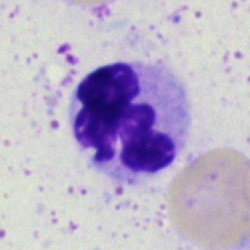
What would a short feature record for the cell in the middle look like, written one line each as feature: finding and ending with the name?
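Outline: round and smooth
Nucleus: off to the left, so more cytoplasm sits on the right
Chromatin: dark purple, densely clumped
Cytoplasm: pale lilac
Name: segmented neutrophil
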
